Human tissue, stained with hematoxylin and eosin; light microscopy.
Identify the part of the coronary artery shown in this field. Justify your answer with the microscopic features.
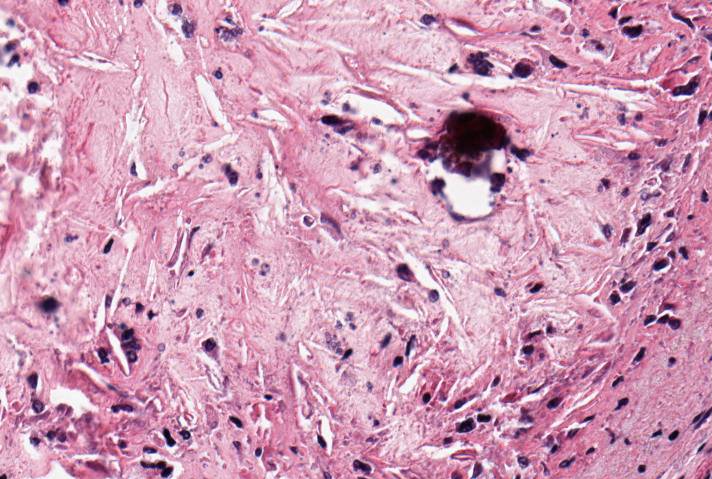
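Shown here is the tunica intima. Long, needle-like empty clefts with pointed ends run in many directions. Tiny grey-blue specks lie in small groups in the pale matrix at the centre.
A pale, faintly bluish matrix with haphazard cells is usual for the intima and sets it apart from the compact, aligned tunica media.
A dark purple-black granular clump sits upper centre-right above a clear space; the lower right is more cellular, with wavy pink fibres and spindle-shaped nuclei.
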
